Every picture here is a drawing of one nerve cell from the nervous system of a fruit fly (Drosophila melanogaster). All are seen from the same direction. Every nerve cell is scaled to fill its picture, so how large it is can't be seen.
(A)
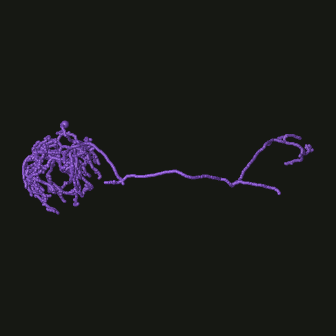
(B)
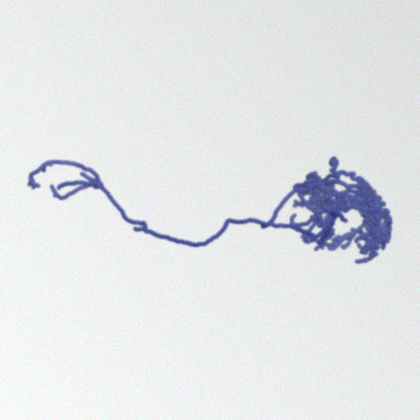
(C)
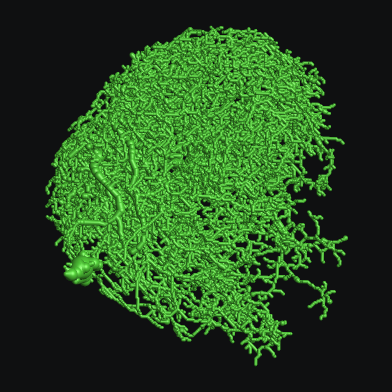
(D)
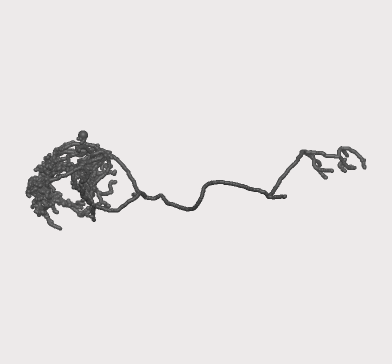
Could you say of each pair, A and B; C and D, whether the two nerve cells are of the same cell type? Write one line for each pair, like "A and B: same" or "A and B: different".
A and B: same
C and D: different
